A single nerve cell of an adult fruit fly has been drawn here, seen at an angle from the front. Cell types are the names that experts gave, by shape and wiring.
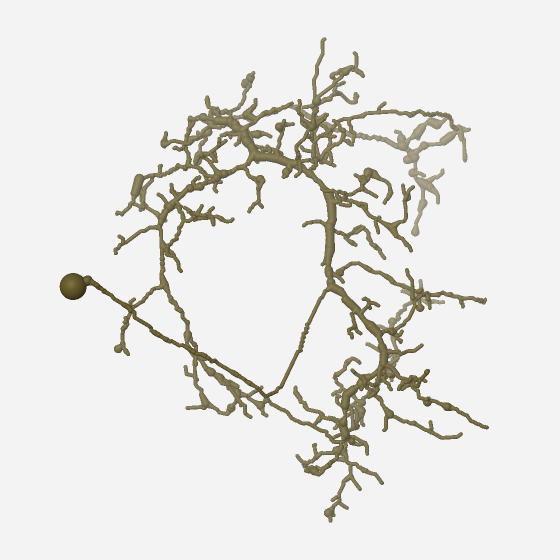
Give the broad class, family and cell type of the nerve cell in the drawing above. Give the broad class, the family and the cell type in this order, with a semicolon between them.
nerve-cord intrinsic neuron; hemilineage 08A; IN08A019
